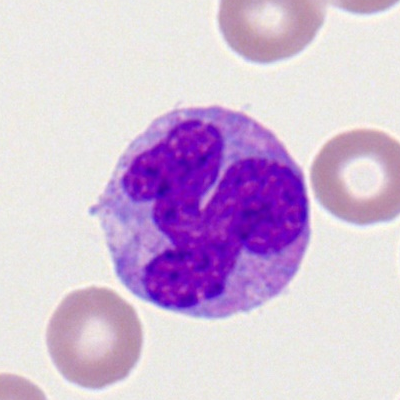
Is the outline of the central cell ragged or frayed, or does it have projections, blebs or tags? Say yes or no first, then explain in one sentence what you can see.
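Yes. A few tiny wisp-like projections stick out from the upper and left edges.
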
